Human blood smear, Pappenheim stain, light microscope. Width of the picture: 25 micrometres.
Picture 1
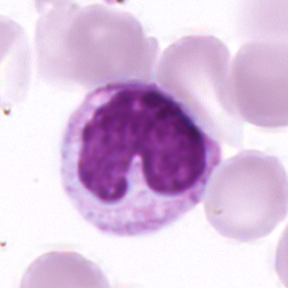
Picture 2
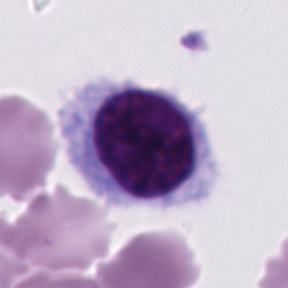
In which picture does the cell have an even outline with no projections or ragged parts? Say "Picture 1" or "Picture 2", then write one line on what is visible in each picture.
Picture 1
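Picture 1: The cell outline is round and smooth.
Picture 2: The cell border is irregular and frayed, with many fine short projections.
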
